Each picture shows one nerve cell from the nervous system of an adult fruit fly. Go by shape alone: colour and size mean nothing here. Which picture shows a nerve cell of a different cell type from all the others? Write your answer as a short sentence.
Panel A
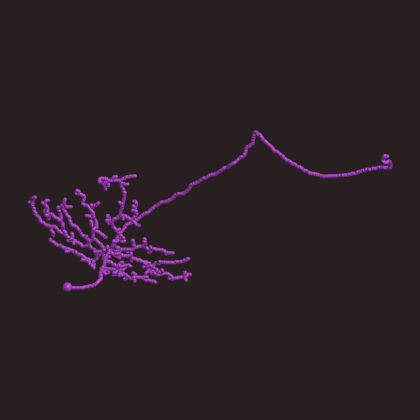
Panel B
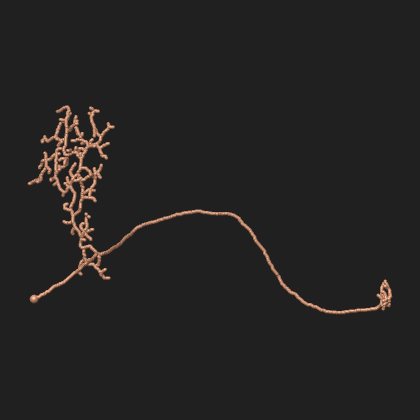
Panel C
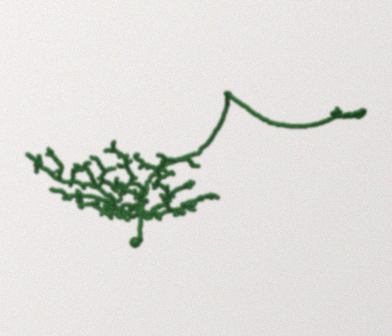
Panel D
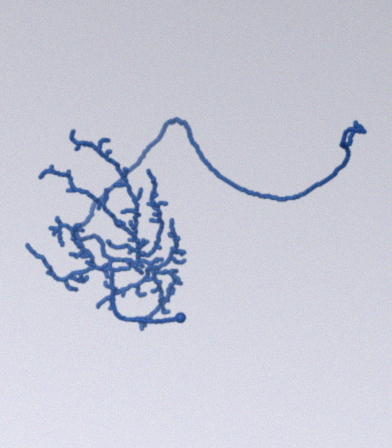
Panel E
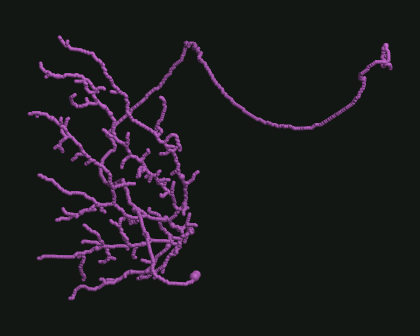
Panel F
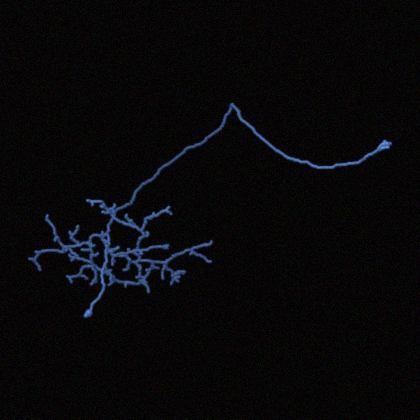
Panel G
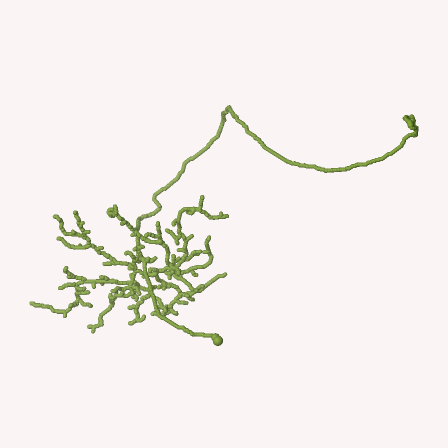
Panel B shows a nerve cell of another cell type.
